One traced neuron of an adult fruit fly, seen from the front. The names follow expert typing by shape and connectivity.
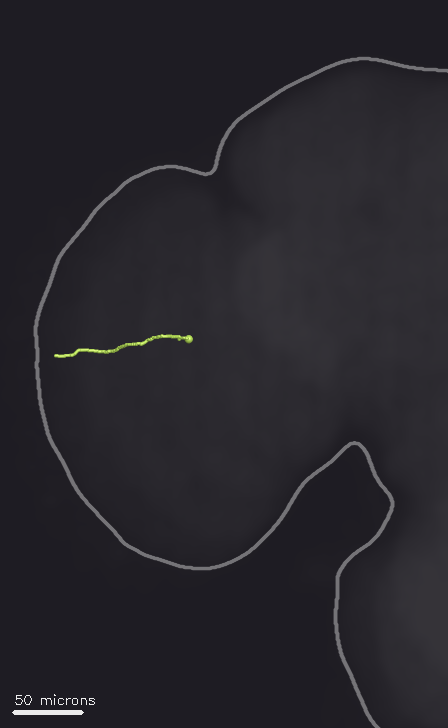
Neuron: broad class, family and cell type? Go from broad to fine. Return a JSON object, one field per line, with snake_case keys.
{
 "broad_class": "photoreceptor or other optic-lobe sensory neuron",
 "family": "class visual",
 "cell_type": "R7y"
}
